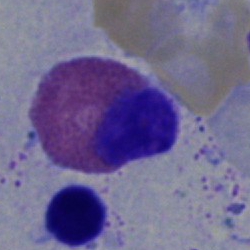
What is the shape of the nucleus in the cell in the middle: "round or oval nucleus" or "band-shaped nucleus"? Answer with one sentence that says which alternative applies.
Within this cell, the nucleus is a compact round or oval mass.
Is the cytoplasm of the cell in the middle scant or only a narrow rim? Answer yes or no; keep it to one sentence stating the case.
No, the cell's cytoplasm is ample, not a thin rim.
